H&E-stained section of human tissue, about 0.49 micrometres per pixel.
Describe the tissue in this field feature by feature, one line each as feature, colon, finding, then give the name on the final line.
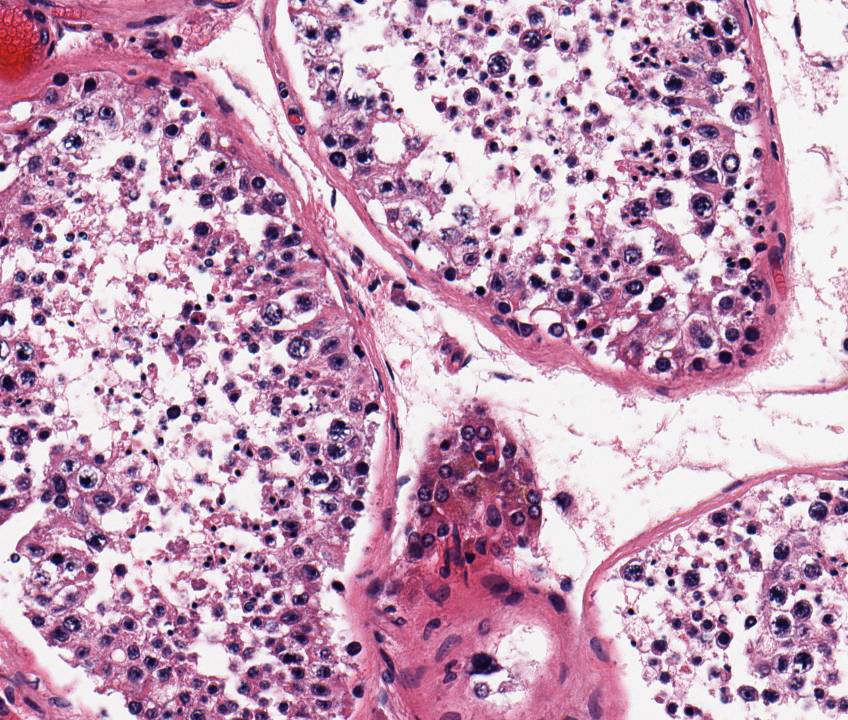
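Tubule wall: thin, pink, fibrous; flattened spindle-shaped nuclei
Tubule contents: many cells; large ones with round nuclei, coarse clumped chromatin
Small nuclei: round, densely dark, scattered among larger cells
Between tubules, lower centre: cluster, abundant pink cytoplasm, round nuclei
Tissue: testis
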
